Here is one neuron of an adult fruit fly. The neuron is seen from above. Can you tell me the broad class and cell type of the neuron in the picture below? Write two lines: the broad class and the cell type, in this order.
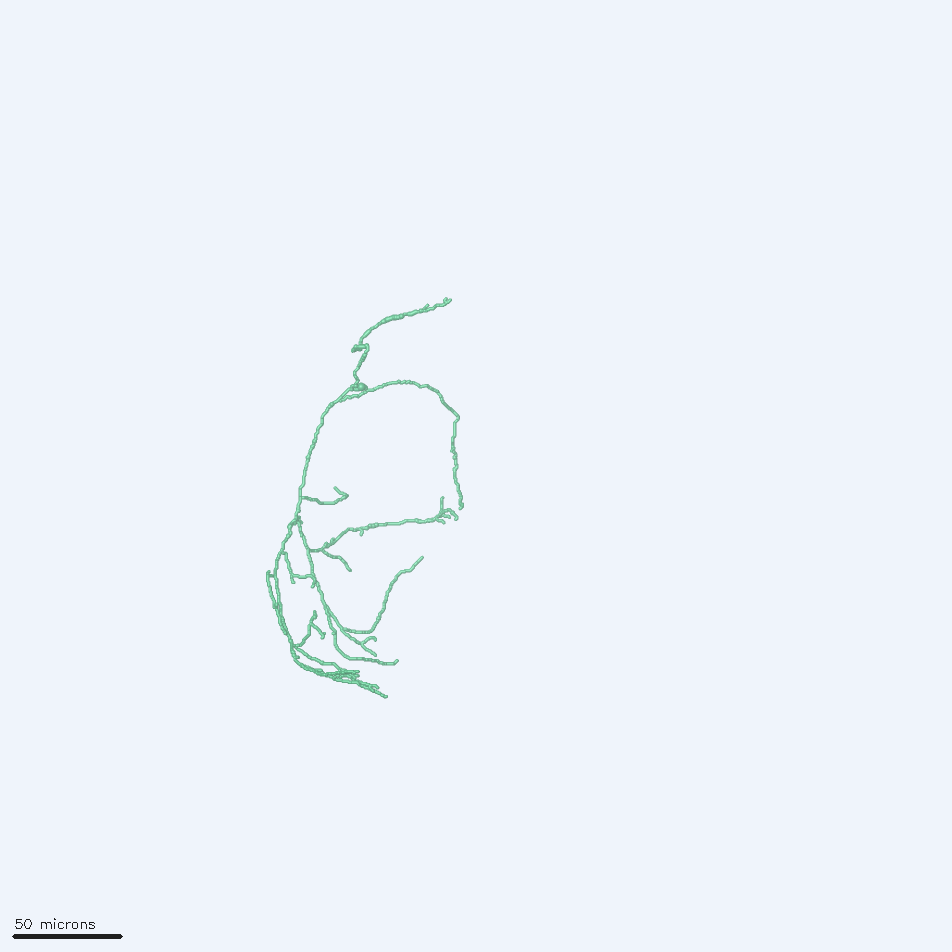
motor neuron of the brain
MNx04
